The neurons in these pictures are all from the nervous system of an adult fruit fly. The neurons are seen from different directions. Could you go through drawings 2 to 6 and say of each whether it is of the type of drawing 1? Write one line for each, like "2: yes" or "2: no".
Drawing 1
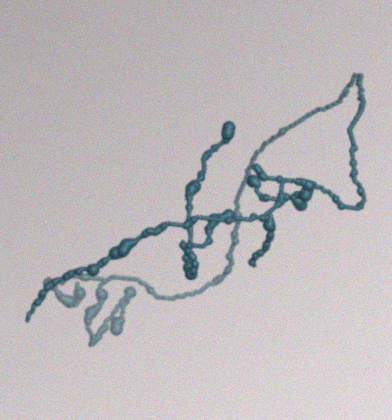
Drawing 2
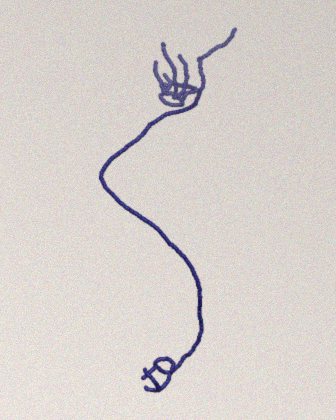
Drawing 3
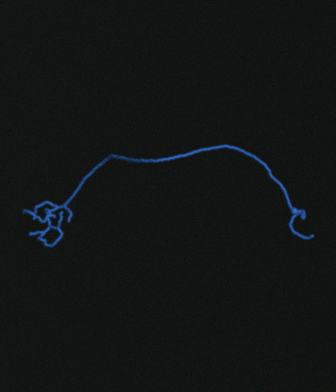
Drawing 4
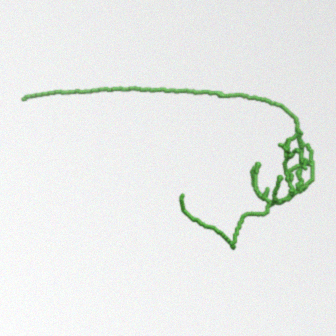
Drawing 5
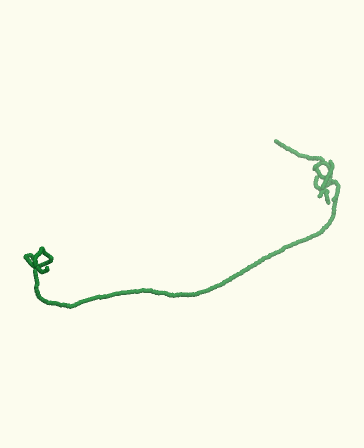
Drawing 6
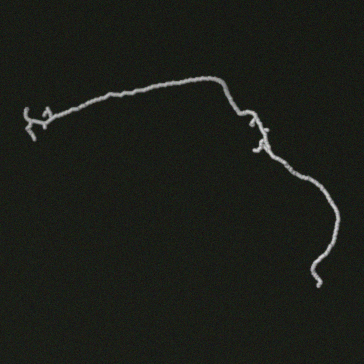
2: no
3: no
4: yes
5: yes
6: no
